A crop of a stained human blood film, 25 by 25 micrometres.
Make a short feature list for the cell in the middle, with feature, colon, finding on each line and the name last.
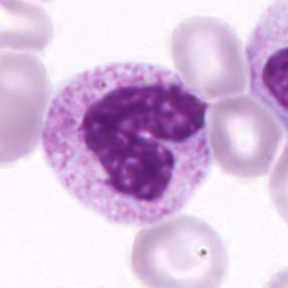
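Outline: round and smooth.
Chromatin: dark purple, coarsely clumped, paler streaks between the clumps.
Cytoplasm: pale pink-lilac, not blue.
Granules: fine, pink-violet, scattered evenly throughout the cytoplasm.
Cell diameter: about 15 micrometres.
Nucleus diameter: about 11 micrometres.
Nuclear share of cell area: about 50%.
Name: band neutrophil.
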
